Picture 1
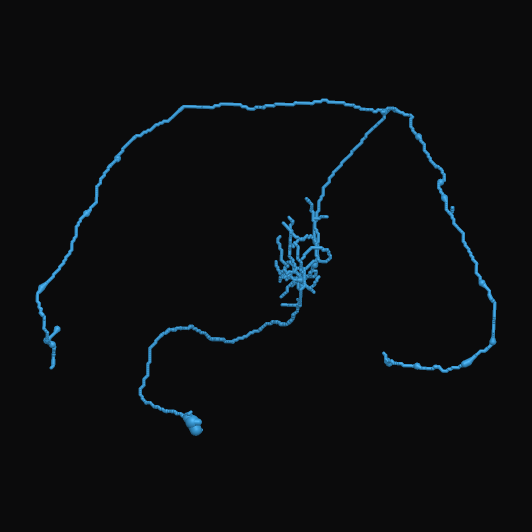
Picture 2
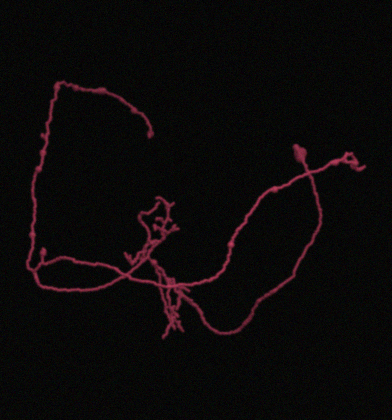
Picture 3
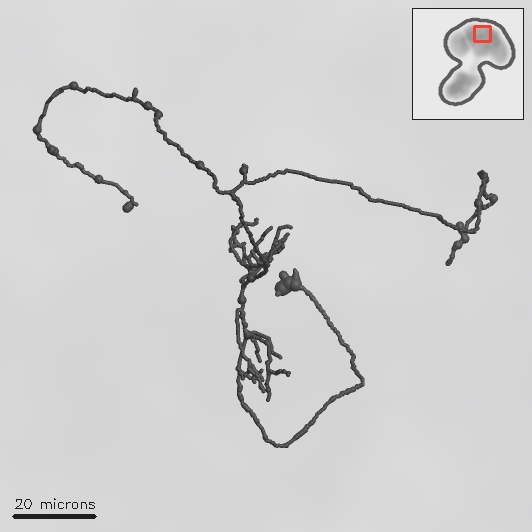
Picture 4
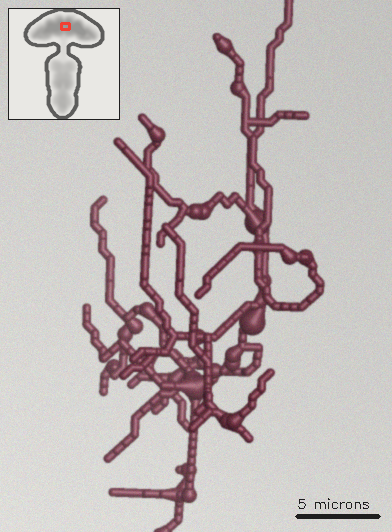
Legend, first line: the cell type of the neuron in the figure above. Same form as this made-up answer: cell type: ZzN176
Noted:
cell type: FS1B_b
